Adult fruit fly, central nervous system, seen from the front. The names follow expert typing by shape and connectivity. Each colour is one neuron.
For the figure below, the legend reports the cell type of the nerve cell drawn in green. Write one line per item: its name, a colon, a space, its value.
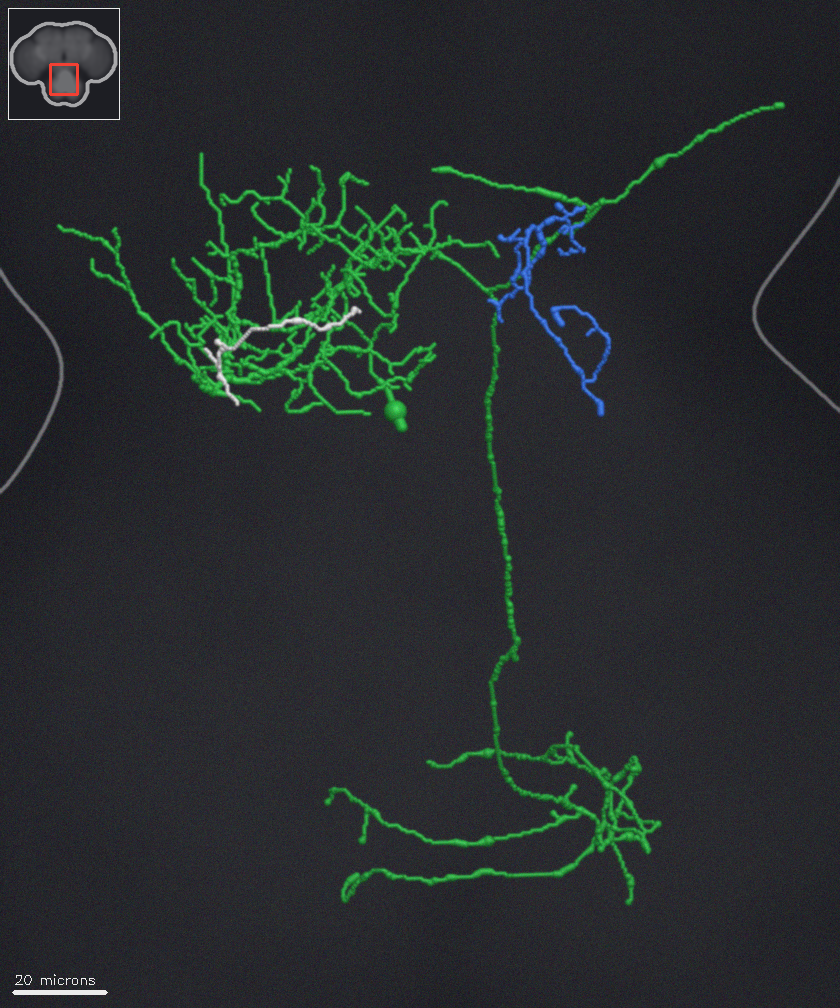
cell type: DNg23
